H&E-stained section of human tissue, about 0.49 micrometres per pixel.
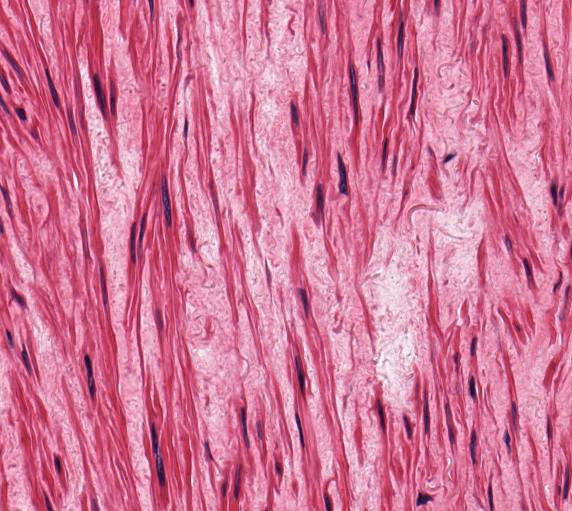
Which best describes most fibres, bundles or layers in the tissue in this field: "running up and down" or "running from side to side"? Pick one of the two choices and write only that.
Running up and down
